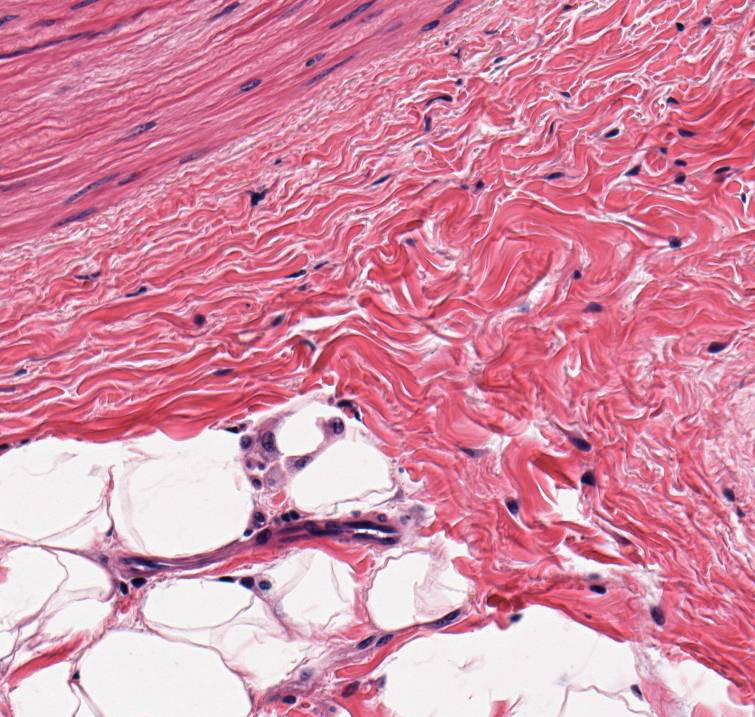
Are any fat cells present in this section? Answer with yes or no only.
Yes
